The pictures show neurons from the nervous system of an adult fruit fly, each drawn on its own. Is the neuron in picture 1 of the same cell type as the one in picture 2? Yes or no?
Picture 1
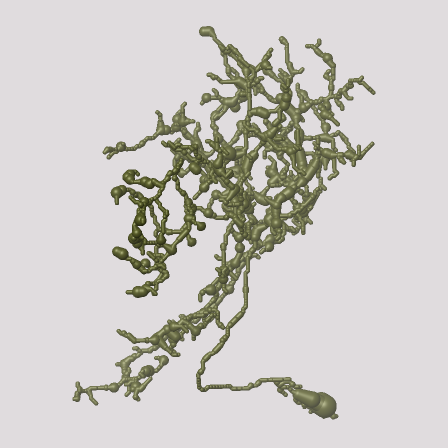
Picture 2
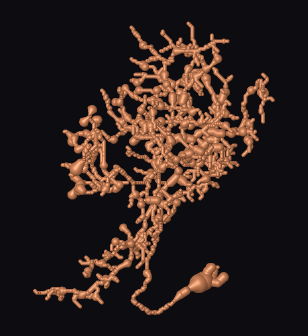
yes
